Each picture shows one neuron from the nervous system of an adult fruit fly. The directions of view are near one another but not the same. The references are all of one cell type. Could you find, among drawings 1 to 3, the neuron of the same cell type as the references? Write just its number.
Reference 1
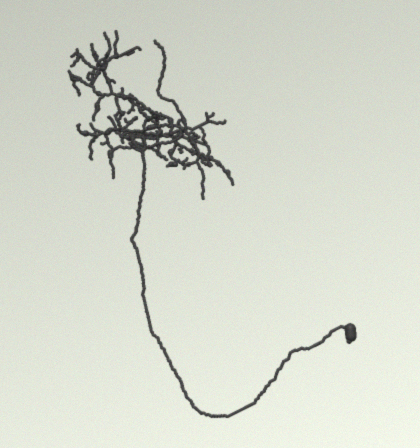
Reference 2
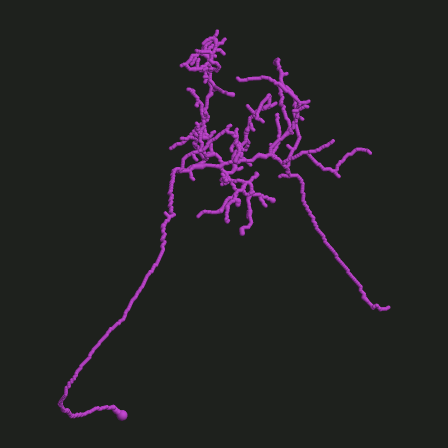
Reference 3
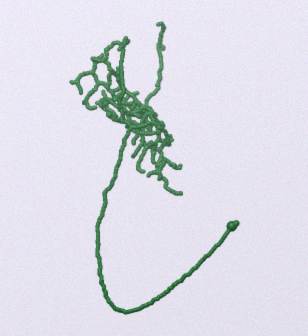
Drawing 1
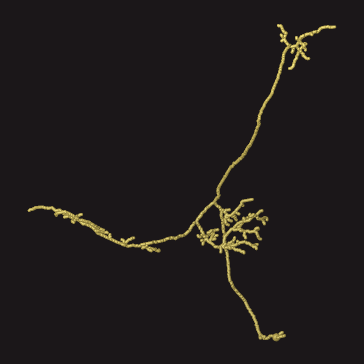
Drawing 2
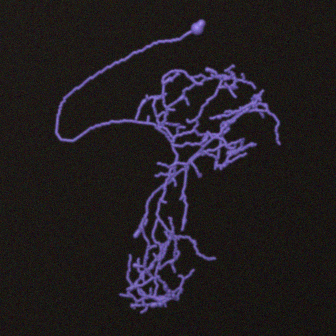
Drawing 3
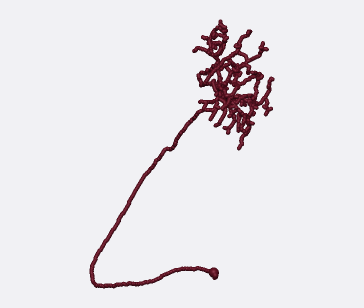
3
